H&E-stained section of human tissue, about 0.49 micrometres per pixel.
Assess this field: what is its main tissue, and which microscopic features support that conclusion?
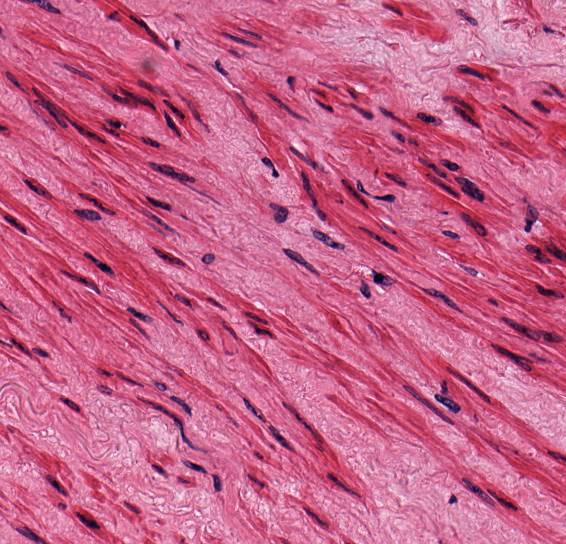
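The tunica media of an artery is shown. Elongated cells and fibres run in parallel from upper left to lower right, with aligned, elongated, dark purple nuclei. Spindle cells have bright red, eosinophilic cytoplasm drawn out into long strands; paler pink, finely wavy fibres lie between the bundles.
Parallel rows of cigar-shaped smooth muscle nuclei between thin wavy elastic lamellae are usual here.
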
